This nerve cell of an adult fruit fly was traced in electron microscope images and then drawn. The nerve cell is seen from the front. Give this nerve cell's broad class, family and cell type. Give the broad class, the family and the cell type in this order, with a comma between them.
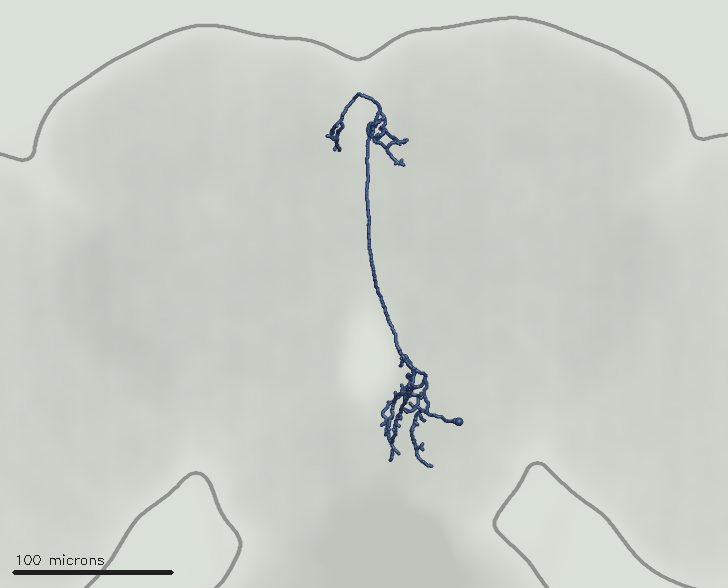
central-brain intrinsic neuron, hemilineage FLAa2, CB4081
